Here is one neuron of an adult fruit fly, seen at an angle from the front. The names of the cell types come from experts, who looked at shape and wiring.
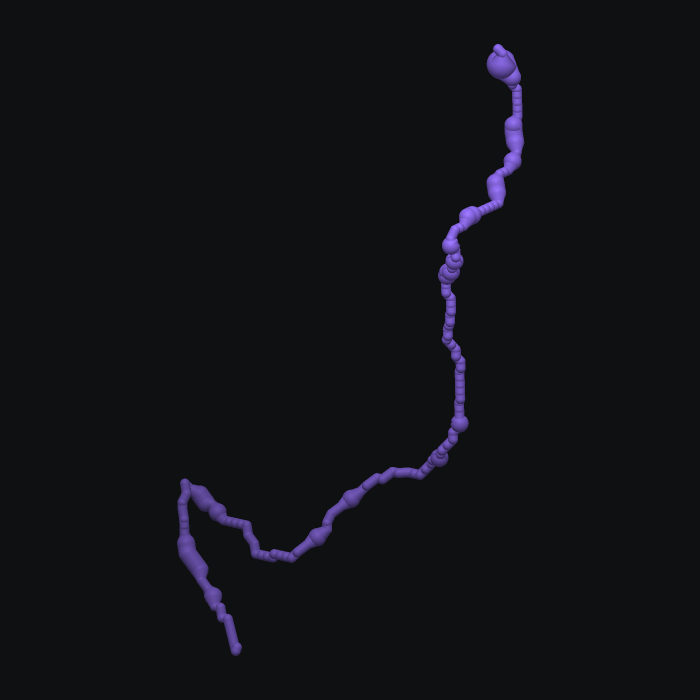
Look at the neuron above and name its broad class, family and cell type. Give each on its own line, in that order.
sensory neuron entering the brain
class olfactory
ORN_DA4l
